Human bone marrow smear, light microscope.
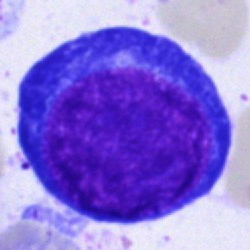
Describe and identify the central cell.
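Looking at the central cell, I see that it is round and its outline is smooth. Inside the nucleus, the chromatin looks finely stippled throughout. The cytoplasm is a deep blue, and I find no granules in it. Putting that together, this is a proerythroblast.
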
